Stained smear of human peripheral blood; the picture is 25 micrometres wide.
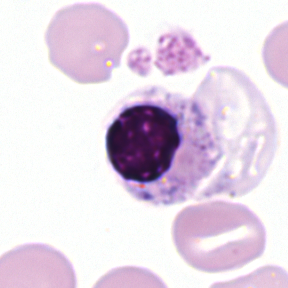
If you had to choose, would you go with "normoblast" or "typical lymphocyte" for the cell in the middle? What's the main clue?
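It is a normoblast. Check one, cytoplasm: it is pale greyish-lilac.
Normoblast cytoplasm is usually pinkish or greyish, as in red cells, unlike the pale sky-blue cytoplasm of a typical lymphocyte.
Check two, nucleus: its chromatin is dense and dark purple, and its outline is round.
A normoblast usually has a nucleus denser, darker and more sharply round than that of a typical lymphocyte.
Remaining points: the nucleus is about 7 micrometres across and lies off-centre toward the left edge, with a few small paler spots in the chromatin; the cytoplasm forms a broad rim, widest on the right; the visible edge is smooth, without projections.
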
